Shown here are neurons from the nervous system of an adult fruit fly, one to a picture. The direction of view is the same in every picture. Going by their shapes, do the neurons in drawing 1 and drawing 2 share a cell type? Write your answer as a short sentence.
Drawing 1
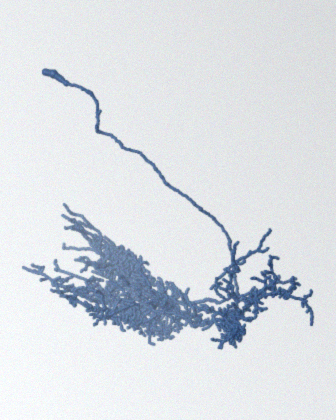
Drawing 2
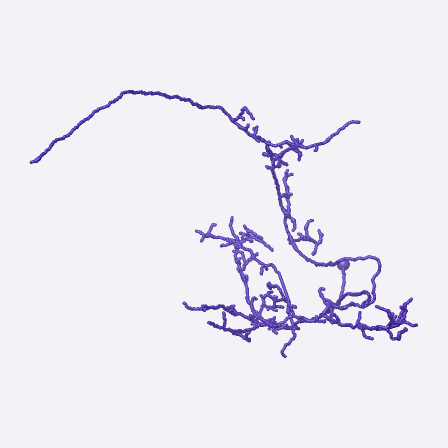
They are of different cell types.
